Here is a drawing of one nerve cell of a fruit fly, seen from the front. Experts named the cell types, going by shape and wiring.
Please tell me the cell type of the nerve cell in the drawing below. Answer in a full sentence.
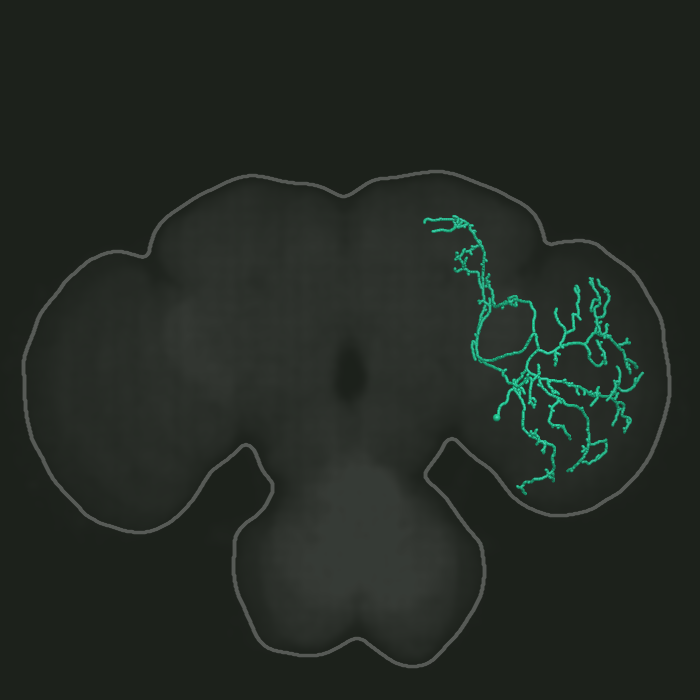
The cell type is MeVP63.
